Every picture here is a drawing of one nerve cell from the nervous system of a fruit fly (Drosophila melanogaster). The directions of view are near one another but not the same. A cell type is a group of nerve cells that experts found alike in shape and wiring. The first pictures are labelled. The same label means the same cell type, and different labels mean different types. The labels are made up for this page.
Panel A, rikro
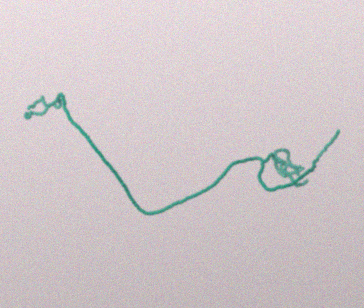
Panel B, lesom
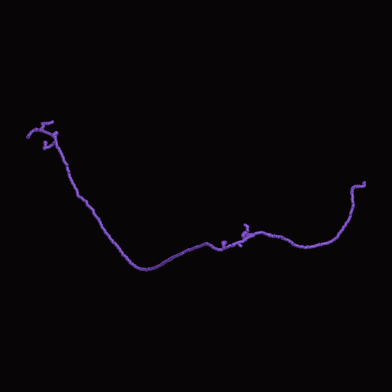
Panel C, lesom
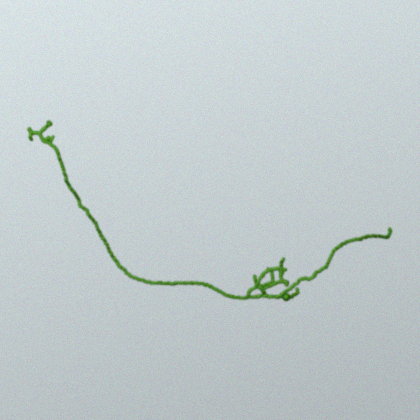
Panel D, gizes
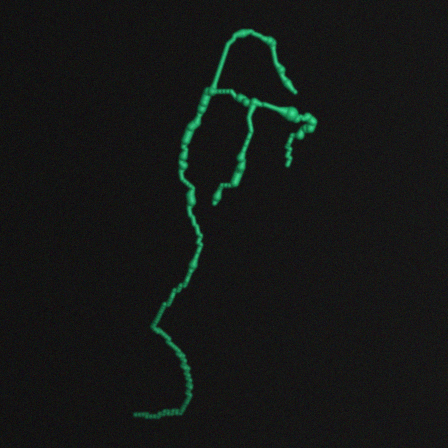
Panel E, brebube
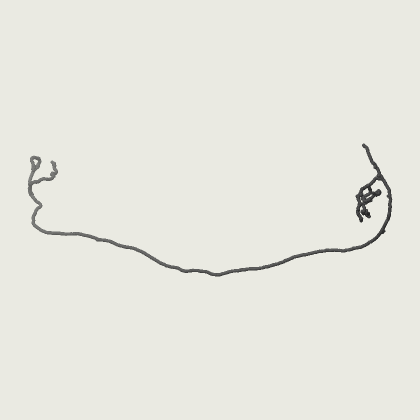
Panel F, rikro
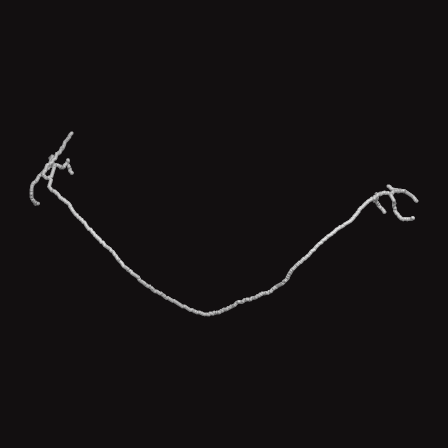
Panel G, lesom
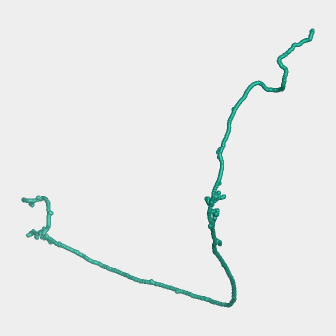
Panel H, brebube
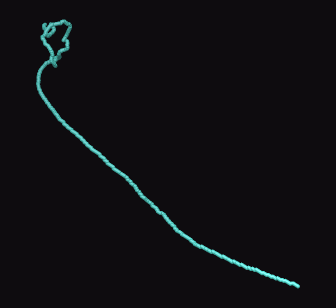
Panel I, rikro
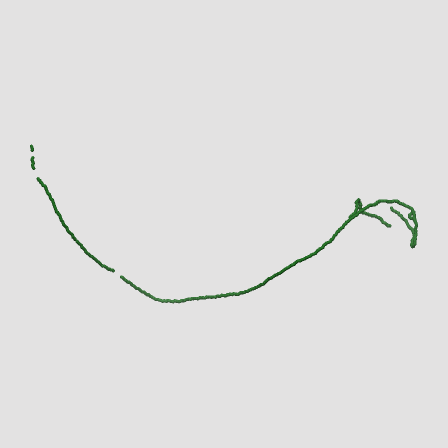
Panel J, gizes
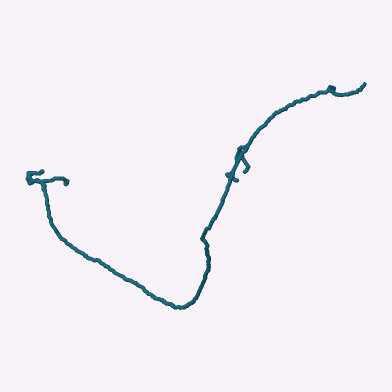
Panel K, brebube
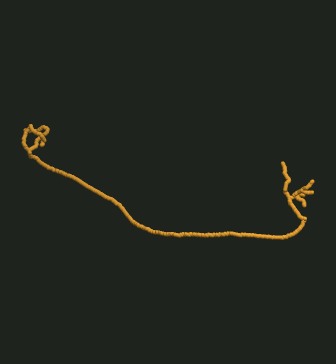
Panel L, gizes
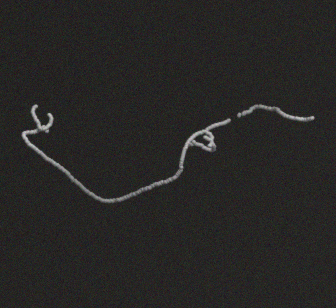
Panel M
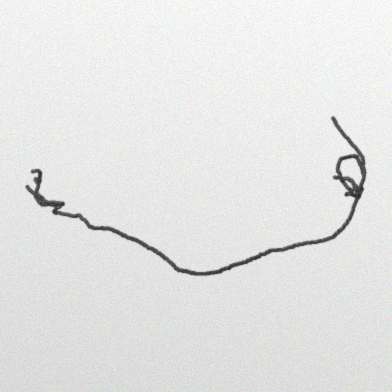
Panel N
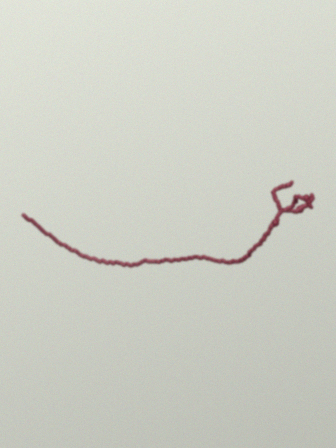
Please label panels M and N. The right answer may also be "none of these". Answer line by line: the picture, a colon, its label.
M: brebube
N: gizes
